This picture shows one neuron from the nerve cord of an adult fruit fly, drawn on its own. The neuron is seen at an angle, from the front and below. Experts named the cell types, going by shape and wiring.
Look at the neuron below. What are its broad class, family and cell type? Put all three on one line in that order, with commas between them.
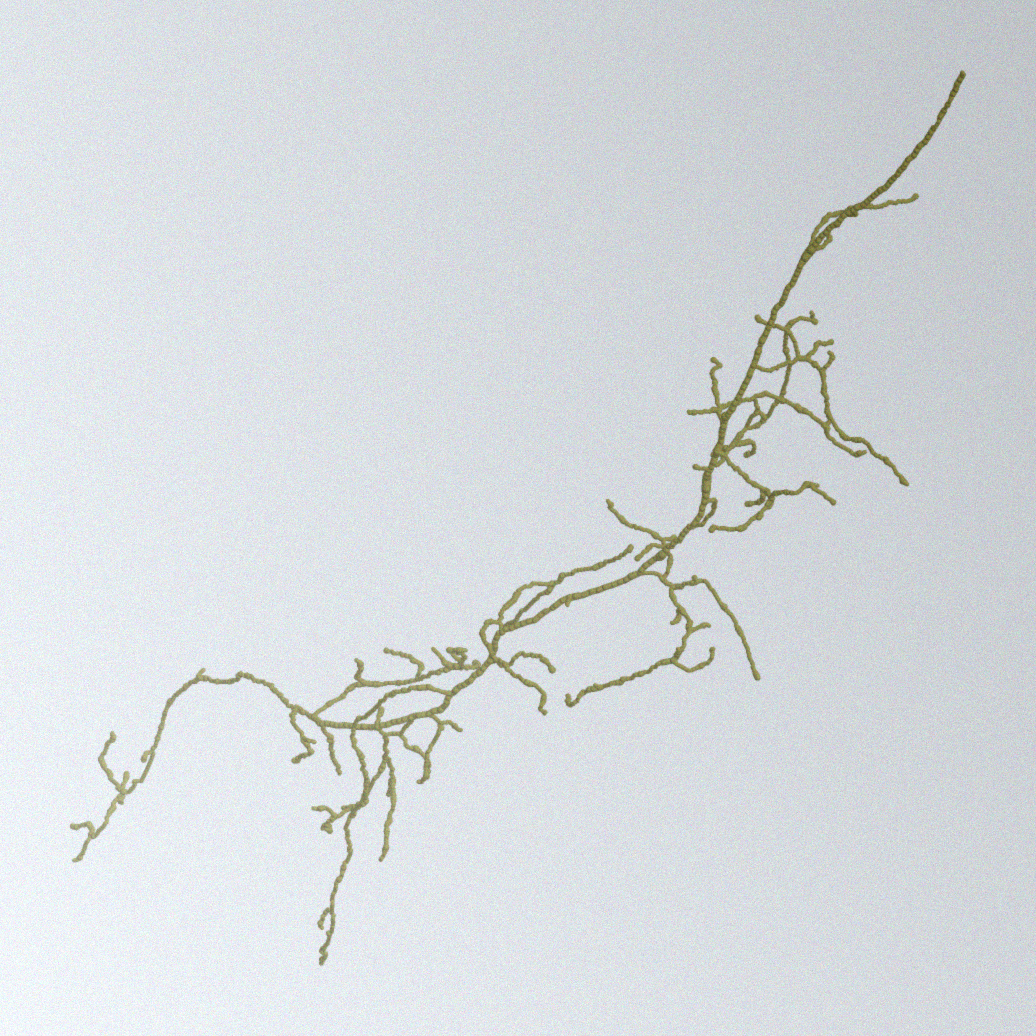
descending neuron, DNp, DNp12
